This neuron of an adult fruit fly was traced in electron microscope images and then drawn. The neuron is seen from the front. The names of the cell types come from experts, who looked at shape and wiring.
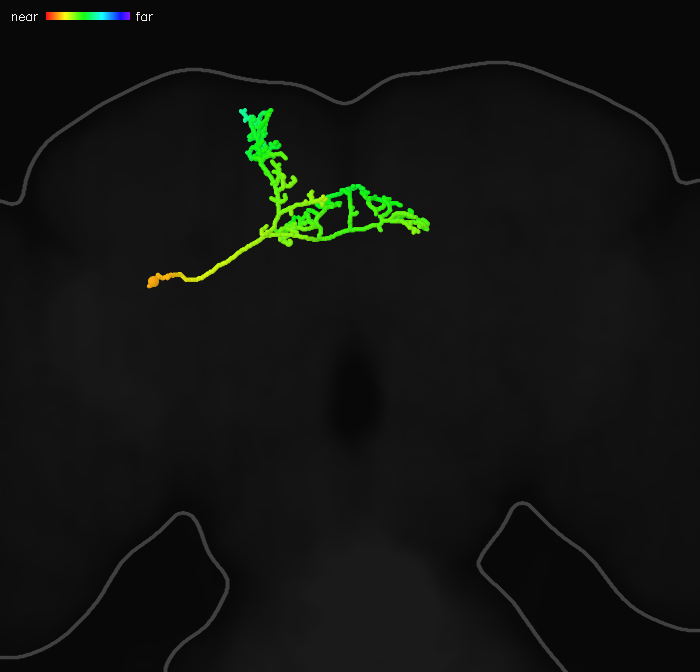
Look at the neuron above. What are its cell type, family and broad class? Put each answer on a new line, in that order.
FB8I
hemilineage AOTUv4_ventral
central-brain intrinsic neuron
